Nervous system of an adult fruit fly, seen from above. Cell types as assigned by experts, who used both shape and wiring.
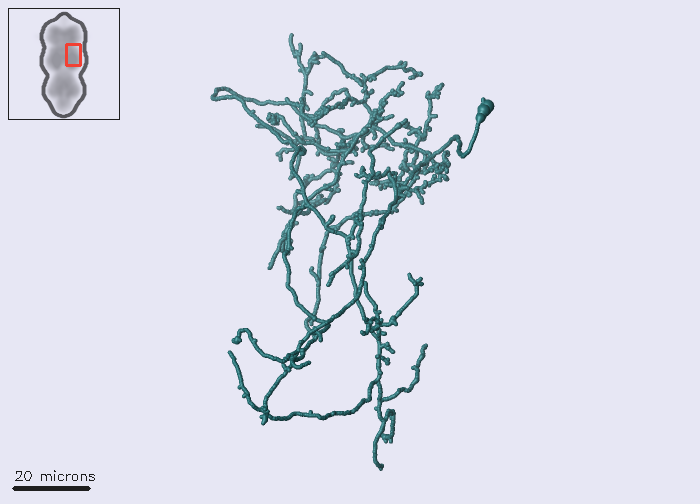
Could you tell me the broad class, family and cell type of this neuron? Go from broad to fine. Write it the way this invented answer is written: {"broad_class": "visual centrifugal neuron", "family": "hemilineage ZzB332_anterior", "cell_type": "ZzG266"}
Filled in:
{"broad_class": "nerve-cord intrinsic neuron", "family": "hemilineage 17A", "cell_type": "IN17A113"}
